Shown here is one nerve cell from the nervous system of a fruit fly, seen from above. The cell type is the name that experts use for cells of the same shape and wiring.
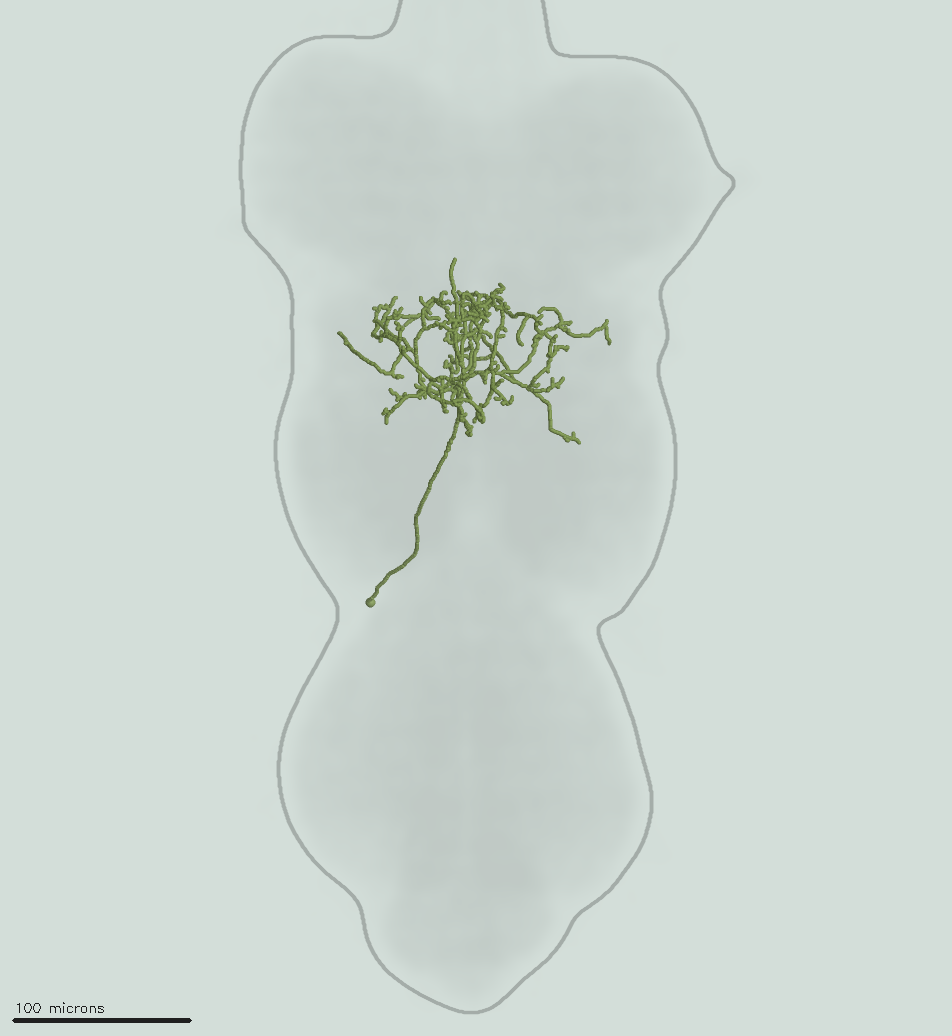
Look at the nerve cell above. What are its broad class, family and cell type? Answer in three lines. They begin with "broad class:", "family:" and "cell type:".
broad class: nerve-cord intrinsic neuron
family: hemilineage 12A
cell type: IN12A052_b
